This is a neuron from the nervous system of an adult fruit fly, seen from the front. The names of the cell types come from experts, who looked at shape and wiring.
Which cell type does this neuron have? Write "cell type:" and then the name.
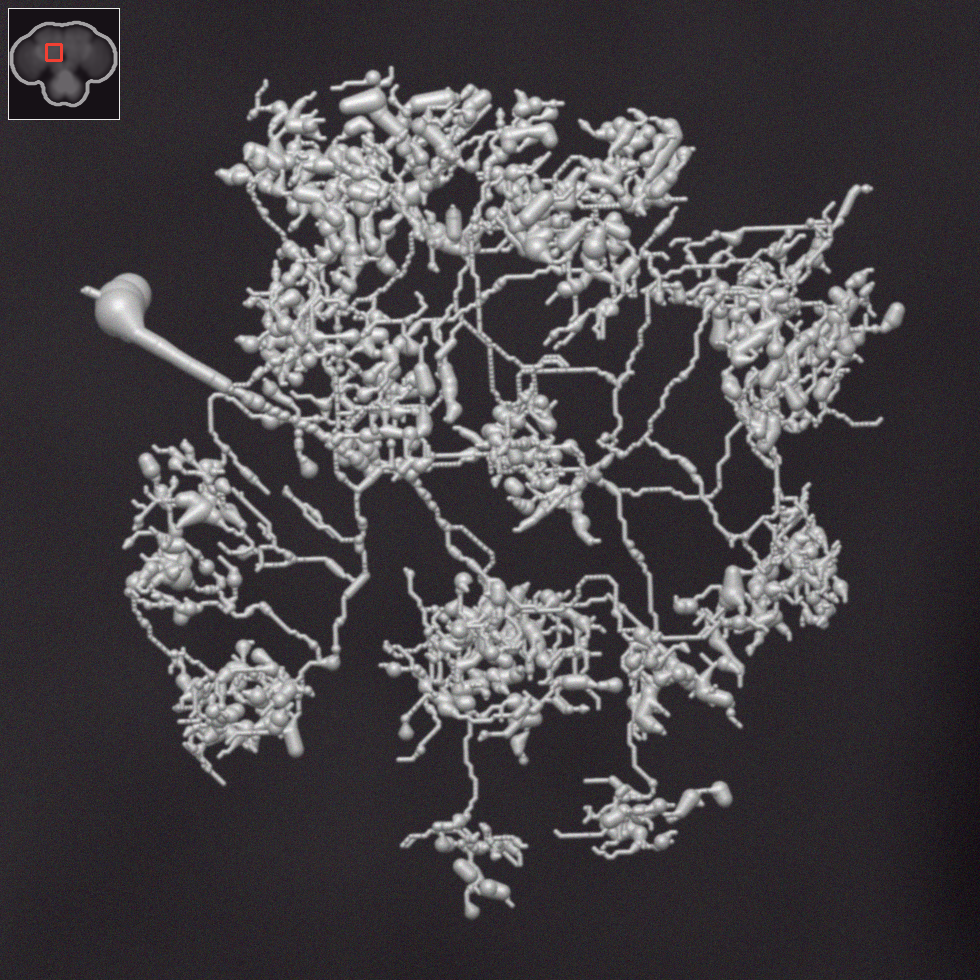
cell type: lLN2P_b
